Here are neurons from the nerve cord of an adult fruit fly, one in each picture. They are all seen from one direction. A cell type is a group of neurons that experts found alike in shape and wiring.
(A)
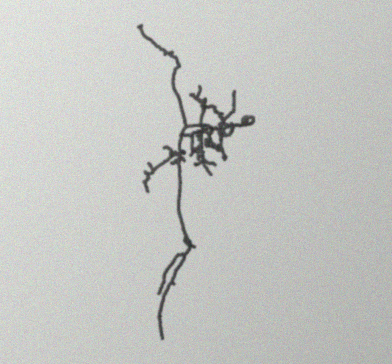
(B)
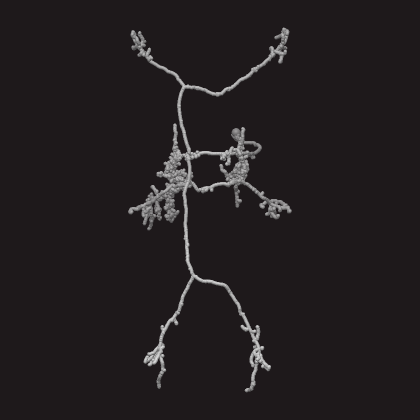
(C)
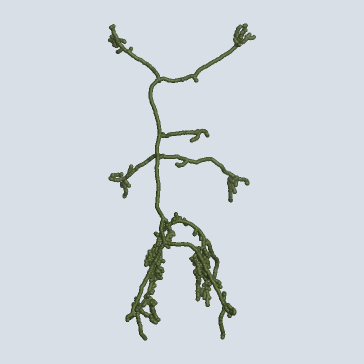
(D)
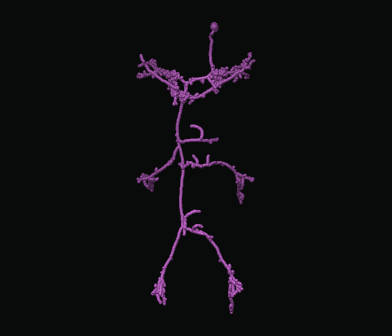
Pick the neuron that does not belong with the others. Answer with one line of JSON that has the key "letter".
{"letter": "A"}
